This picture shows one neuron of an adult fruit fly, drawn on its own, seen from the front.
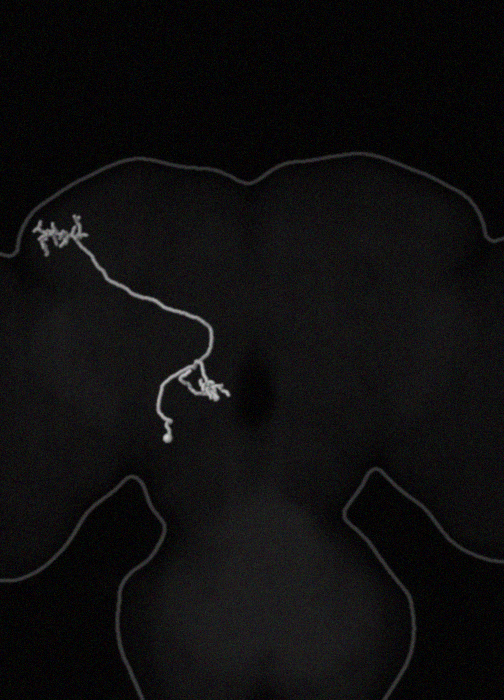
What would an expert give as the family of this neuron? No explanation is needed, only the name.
hemilineage ALv1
